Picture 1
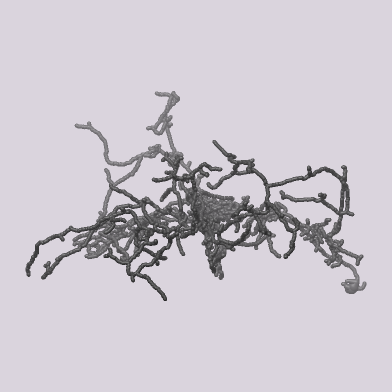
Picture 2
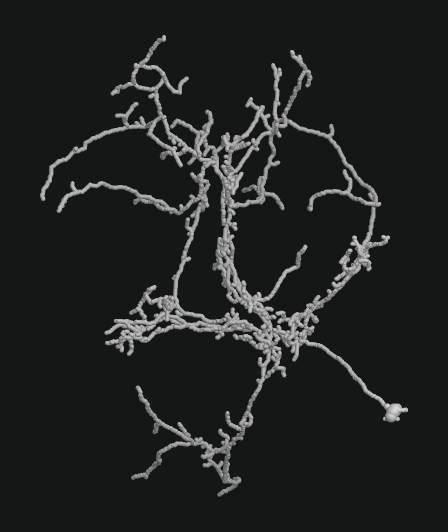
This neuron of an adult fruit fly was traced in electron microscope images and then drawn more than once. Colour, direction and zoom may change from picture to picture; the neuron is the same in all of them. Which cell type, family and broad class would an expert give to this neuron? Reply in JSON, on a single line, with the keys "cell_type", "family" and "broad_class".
{"cell_type": "TN1a_f", "family": "hemilineage 12A", "broad_class": "nerve-cord intrinsic neuron"}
